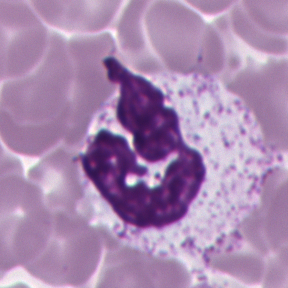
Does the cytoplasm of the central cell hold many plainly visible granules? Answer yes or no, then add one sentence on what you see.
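Yes. The cytoplasm is sprinkled with many fine violet granules.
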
